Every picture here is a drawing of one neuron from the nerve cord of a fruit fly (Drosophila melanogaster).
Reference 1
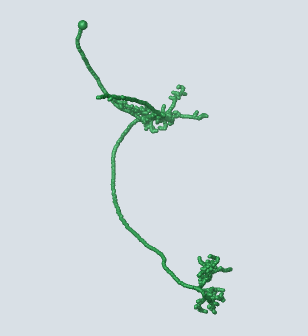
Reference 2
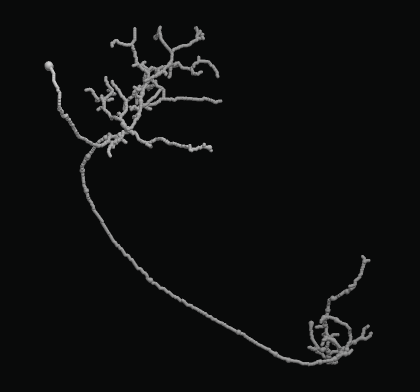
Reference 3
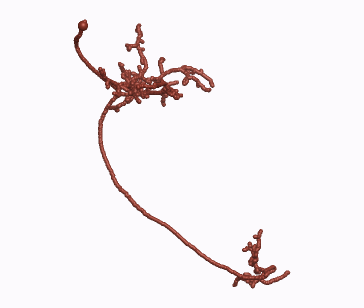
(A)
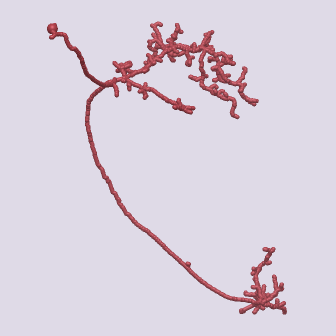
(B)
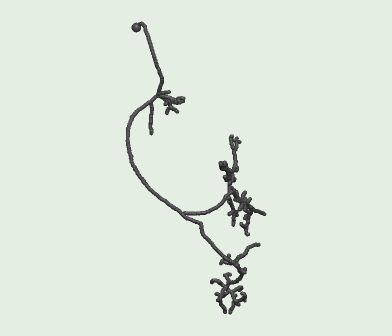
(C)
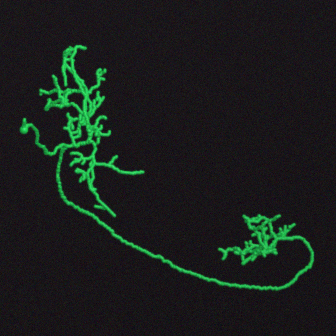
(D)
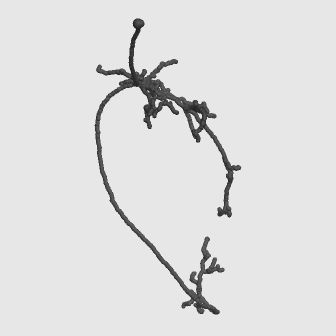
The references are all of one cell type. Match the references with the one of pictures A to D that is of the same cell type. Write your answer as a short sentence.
The neuron in picture A is of the same cell type.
